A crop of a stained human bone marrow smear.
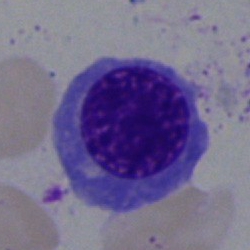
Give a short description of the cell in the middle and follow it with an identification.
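The outline of this cell is slightly irregular, with gentle bulges rather than a perfectly smooth circle. Its chromatin is coarsely clumped into dark purple masses separated by paler spaces. The cytoplasm stains blue and forms a rim that is broader below the nucleus than above it. This cell is an erythroblast.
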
